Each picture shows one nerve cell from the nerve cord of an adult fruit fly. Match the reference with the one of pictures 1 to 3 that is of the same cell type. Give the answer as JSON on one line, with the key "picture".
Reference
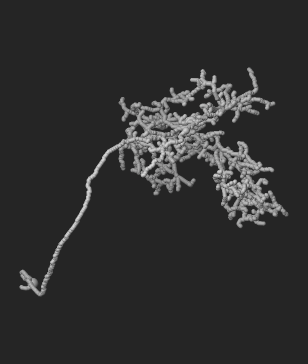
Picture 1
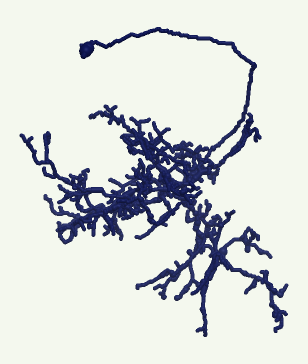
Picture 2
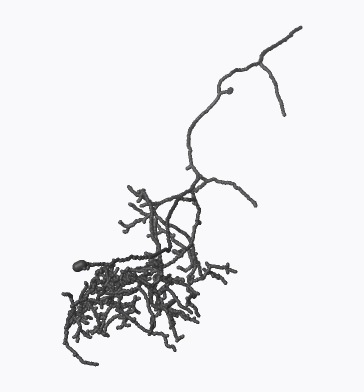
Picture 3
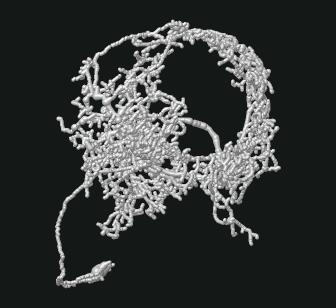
{"picture": 1}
